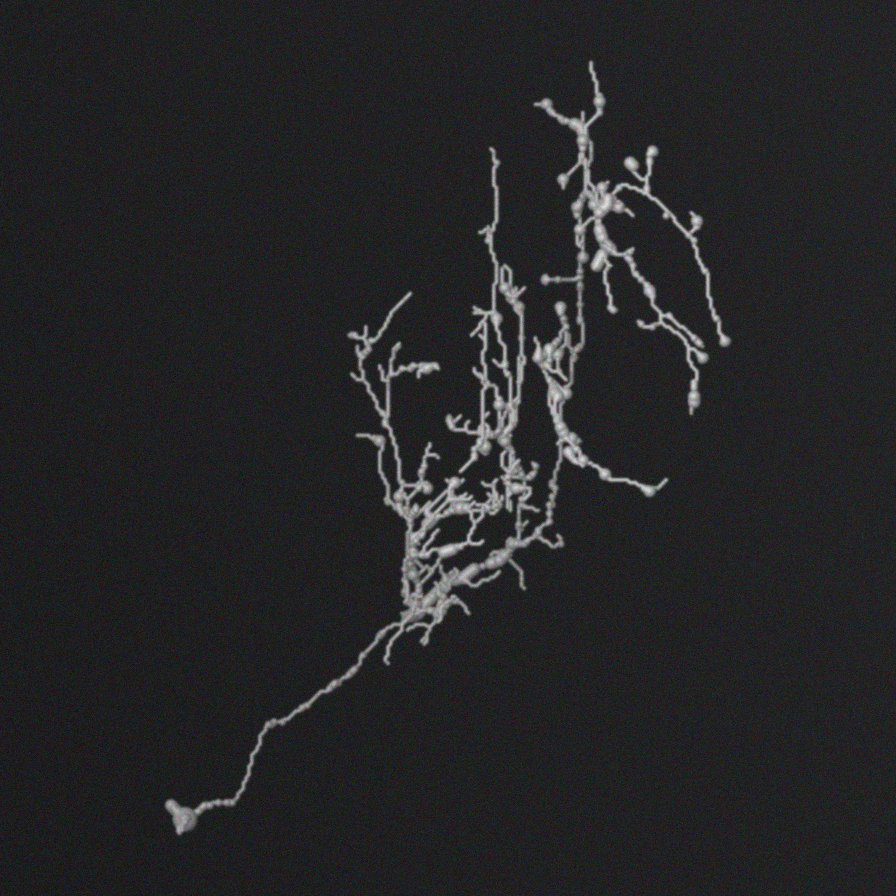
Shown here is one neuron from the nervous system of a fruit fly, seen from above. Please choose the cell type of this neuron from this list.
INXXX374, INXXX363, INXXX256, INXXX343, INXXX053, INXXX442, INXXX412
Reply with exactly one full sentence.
It is INXXX412 that names the cell type of this neuron.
